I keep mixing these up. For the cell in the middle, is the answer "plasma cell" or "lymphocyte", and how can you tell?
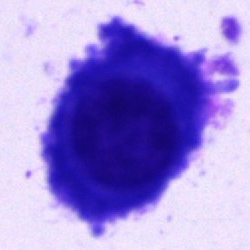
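This is a plasma cell.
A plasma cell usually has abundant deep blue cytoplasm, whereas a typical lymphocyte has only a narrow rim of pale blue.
The cytoplasm here is deep blue, which sides with plasma cell. A rim of it surrounds the nucleus on all sides, and the oval outline has a bumpy edge of many small rounded blebs.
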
